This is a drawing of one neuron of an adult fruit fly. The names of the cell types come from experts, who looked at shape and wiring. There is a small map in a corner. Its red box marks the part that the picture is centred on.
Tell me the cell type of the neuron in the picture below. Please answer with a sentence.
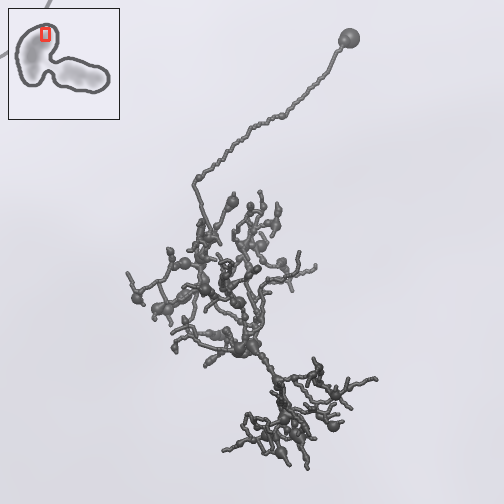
The cell type is Mi14.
